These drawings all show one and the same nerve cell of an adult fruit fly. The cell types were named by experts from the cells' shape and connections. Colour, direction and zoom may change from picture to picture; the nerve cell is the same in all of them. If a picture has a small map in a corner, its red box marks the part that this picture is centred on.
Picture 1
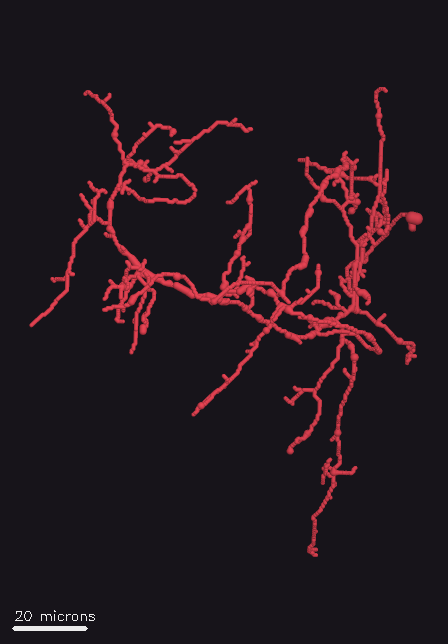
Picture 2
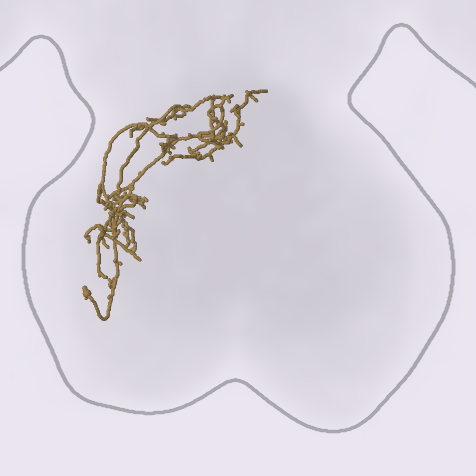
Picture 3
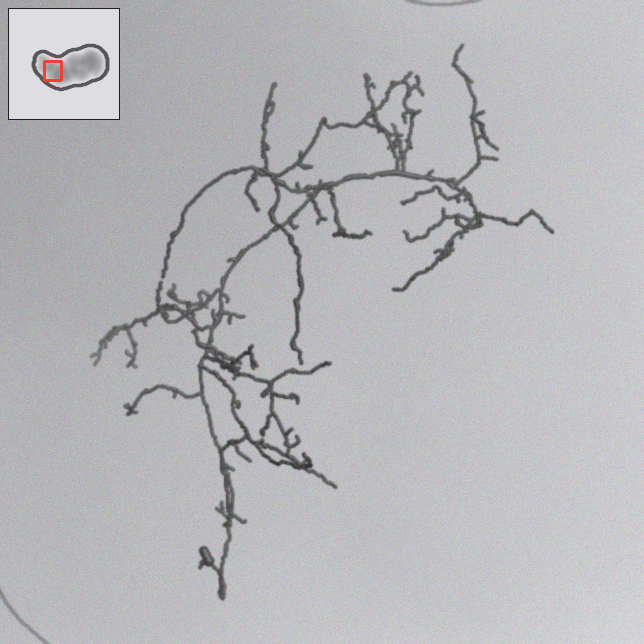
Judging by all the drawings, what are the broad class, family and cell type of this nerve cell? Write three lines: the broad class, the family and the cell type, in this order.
nerve-cord intrinsic neuron
hemilineage 08A
IN08A011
